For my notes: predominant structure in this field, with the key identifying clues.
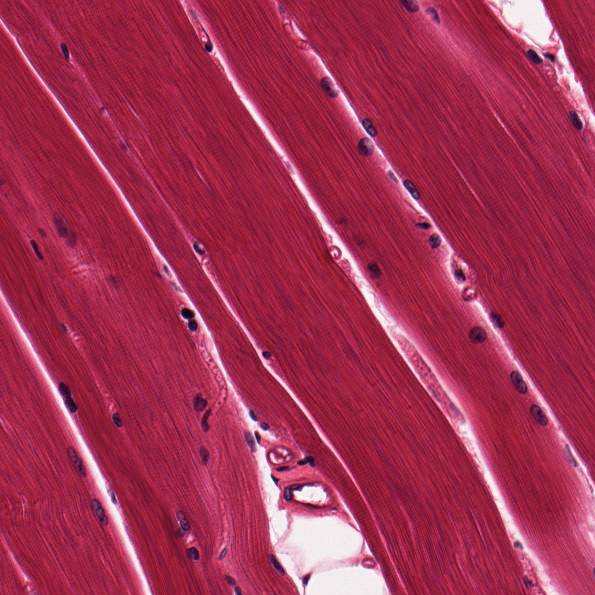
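Skeletal muscle is the tissue here. First, long parallel fibres cross diagonally, upper left to lower right. Second, they run straight side by side without branching or joining. Third, the nuclei are dark, flattened ovals at the fibre edges, not in the centres.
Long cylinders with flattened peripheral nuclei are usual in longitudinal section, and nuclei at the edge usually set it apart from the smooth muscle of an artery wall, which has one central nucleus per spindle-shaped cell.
Last, a few empty fat cells lie at bottom centre and top right corner.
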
